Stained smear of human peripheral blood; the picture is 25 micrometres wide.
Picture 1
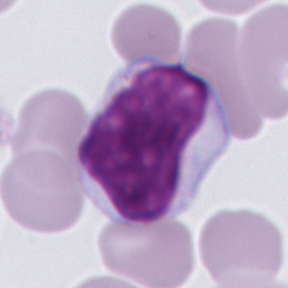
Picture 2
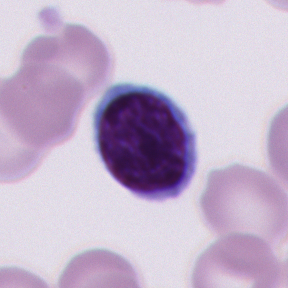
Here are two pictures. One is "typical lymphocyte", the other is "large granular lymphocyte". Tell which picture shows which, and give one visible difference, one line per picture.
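Picture 1 is a large granular lymphocyte. The cytoplasm is a narrow, very pale rim that is almost colourless.
Picture 2 is a typical lymphocyte. The cytoplasm is blue.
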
